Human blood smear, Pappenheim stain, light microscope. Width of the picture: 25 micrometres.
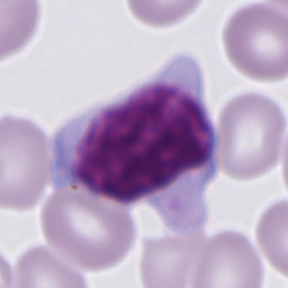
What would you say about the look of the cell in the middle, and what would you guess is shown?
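Look first at the outline: it is irregular and angular, not round. The pale cytoplasm reaches out in a pointed tongue toward the upper right. Most of the cell's area belongs to the nucleus, which is oval and about 13 by 9 micrometres. Its chromatin is dark purple and coarsely clumped. This is a large granular lymphocyte.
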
